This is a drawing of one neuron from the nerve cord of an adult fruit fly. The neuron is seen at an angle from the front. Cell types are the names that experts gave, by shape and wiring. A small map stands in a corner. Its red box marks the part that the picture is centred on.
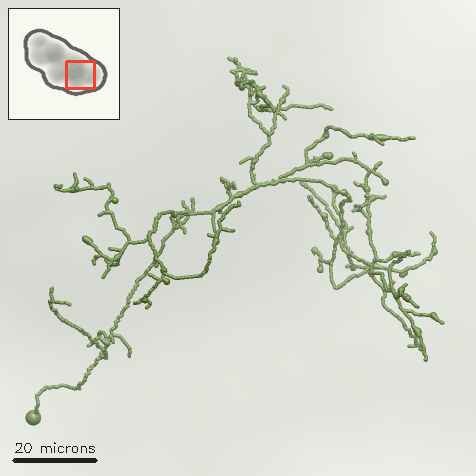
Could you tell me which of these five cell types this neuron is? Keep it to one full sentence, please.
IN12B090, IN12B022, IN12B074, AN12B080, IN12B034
In the scheme of cell types, this neuron is IN12B090.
